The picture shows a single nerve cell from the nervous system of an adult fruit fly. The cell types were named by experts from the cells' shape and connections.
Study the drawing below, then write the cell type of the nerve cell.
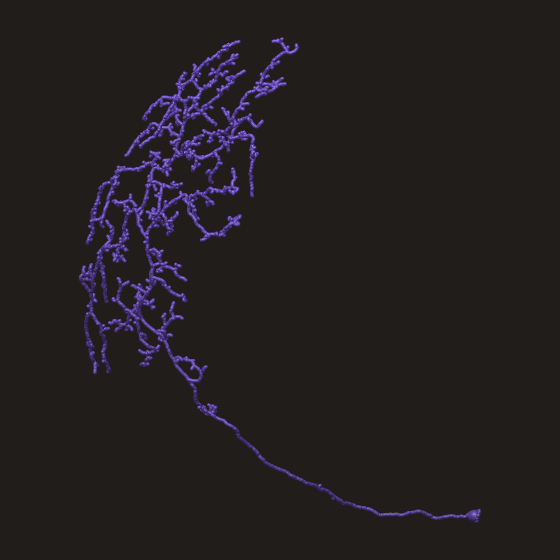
Cm13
